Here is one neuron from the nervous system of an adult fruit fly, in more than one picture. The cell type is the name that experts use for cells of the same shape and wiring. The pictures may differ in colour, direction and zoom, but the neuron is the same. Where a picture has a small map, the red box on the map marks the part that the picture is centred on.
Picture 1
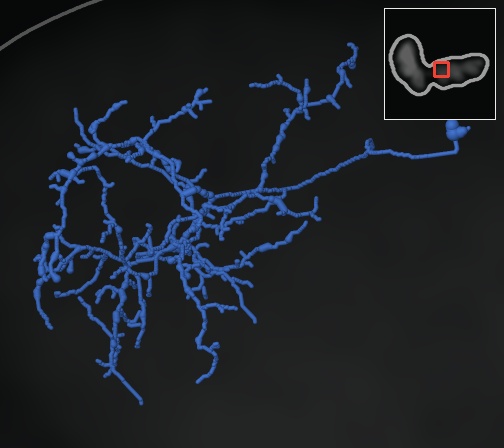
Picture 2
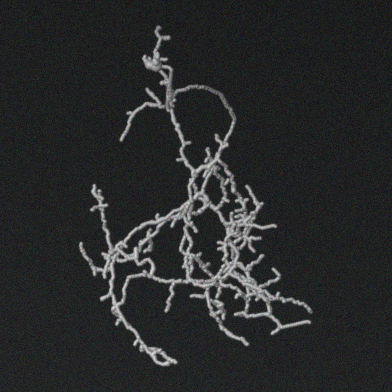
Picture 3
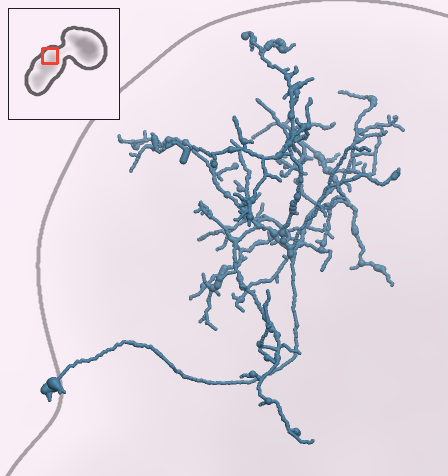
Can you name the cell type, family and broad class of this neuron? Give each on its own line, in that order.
IN21A042
hemilineage 21A
nerve-cord intrinsic neuron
